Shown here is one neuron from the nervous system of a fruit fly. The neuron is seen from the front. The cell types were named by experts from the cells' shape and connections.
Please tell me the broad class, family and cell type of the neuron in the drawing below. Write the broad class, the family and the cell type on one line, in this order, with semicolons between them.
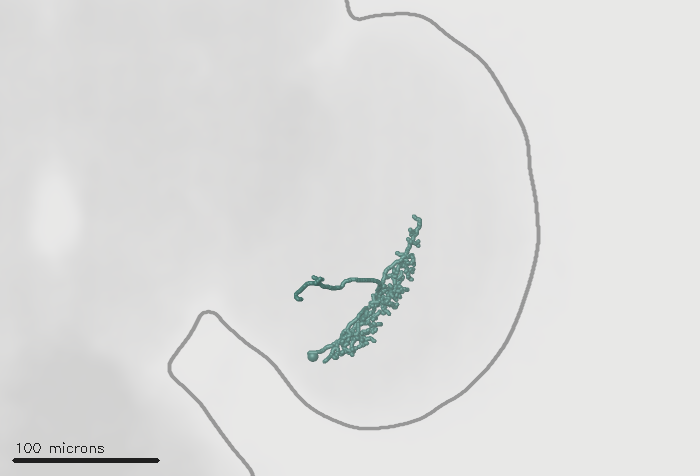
optic-lobe intrinsic neuron; Tlp; Tlp14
